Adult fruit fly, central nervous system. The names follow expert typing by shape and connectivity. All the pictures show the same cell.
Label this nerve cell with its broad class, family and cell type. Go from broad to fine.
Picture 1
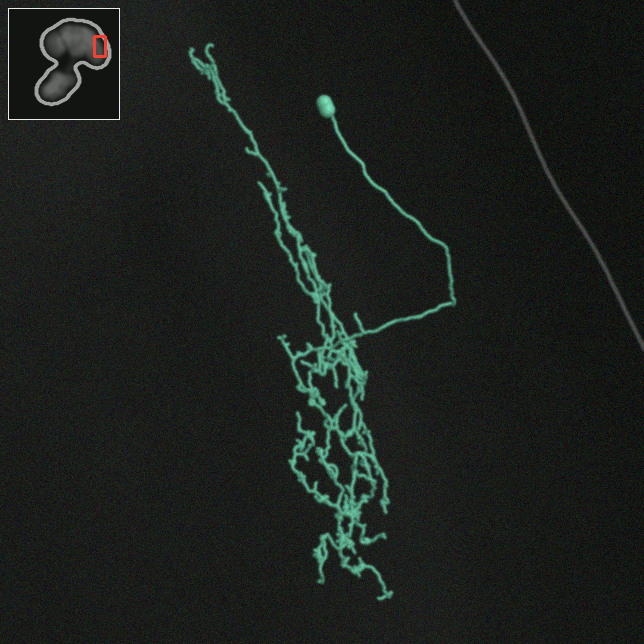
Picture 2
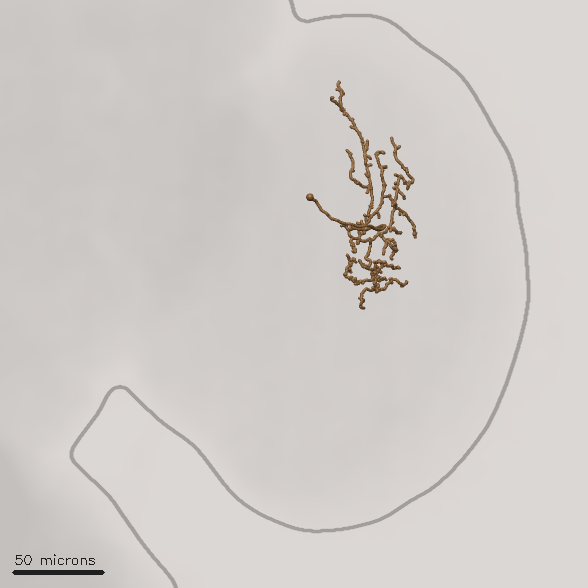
optic-lobe intrinsic neuron; Cm; Cm16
